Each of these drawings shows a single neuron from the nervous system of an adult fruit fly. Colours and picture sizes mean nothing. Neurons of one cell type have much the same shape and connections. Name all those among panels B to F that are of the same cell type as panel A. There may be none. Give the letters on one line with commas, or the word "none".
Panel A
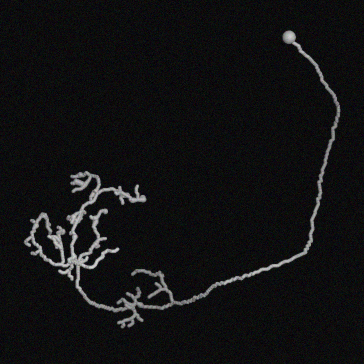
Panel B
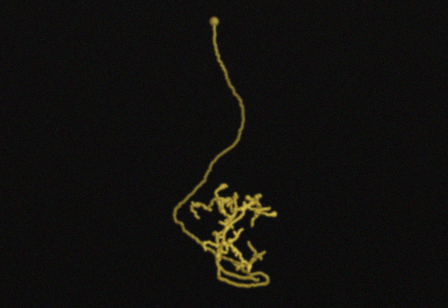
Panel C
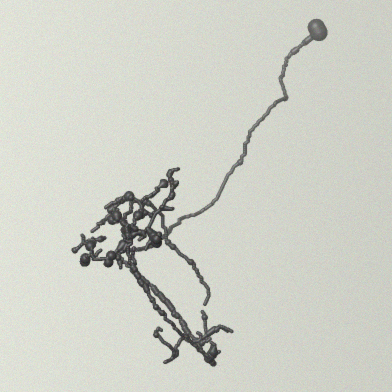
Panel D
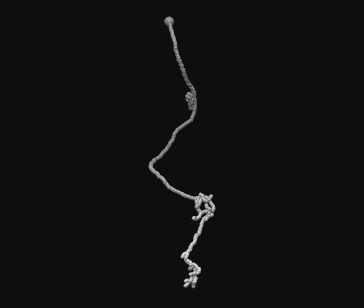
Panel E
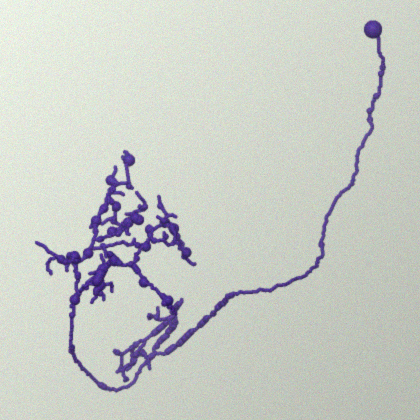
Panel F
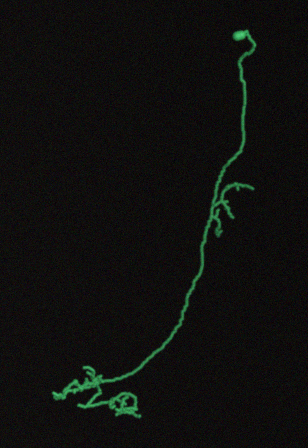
B, C, E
